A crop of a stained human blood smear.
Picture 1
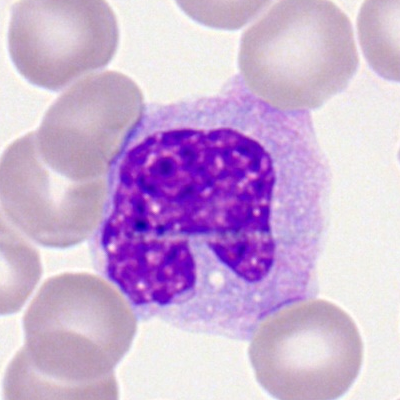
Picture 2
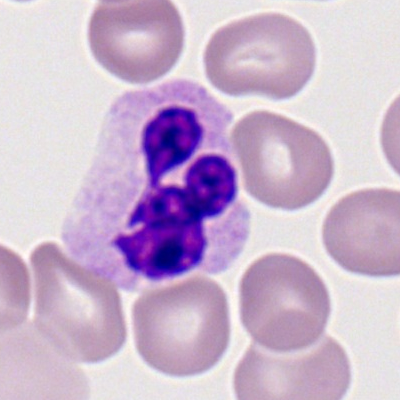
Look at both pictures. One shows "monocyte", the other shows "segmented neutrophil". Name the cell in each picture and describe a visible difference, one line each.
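Picture 1 shows a monocyte: One small clear vacuole sits in the cytoplasm within the notch of the nucleus.
Picture 2 shows a segmented neutrophil: No vacuoles are seen in the cytoplasm.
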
